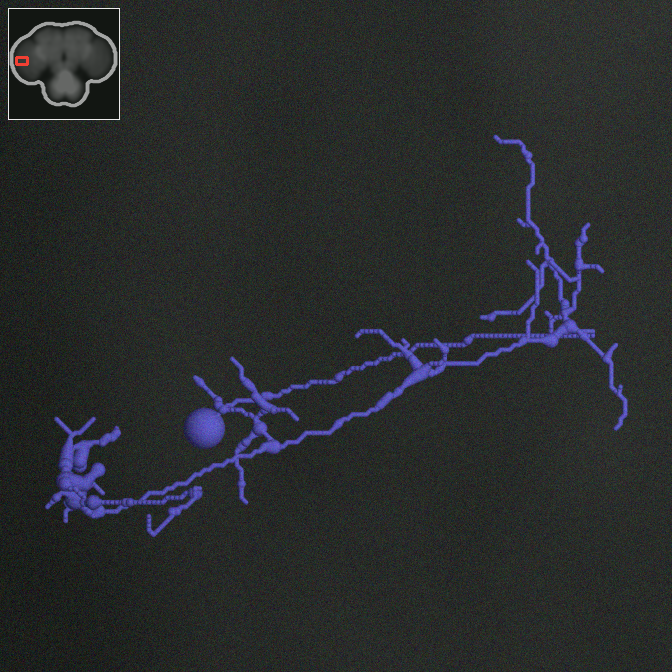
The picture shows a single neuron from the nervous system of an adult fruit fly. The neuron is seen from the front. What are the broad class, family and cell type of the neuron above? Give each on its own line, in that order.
optic-lobe intrinsic neuron
C
C2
